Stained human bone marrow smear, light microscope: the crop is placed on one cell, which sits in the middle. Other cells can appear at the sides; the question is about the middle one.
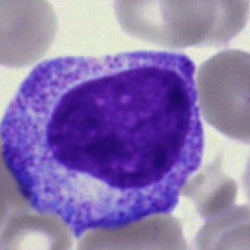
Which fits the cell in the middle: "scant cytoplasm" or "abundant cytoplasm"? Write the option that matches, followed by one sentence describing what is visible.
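Abundant cytoplasm. The cytoplasm is abundant and blue, surrounding the nucleus on all sides.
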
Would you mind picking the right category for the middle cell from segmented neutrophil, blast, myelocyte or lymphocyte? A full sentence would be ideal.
Whatever else lies nearby, the middle cell is a myelocyte.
